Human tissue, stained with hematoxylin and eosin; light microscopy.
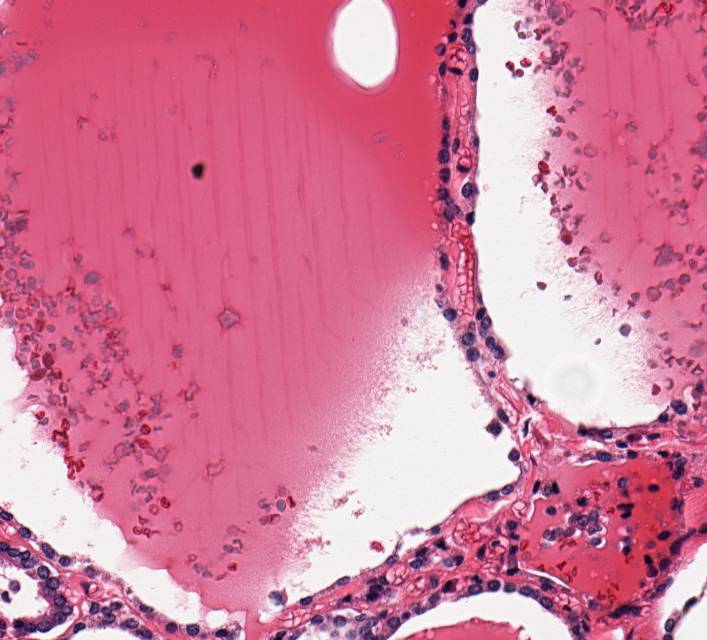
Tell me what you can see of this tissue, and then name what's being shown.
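Mostly large follicles here, full of homogeneous pink material, separated by thin partitions. They're lined by a single layer of flattened to low cuboidal cells with dark nuclei. The partitions carry small capillaries holding red blood cells, most visible centrally and at lower right. There, a wider interfollicular area holds pink material, red cells and scattered nuclei. This is thyroid.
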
